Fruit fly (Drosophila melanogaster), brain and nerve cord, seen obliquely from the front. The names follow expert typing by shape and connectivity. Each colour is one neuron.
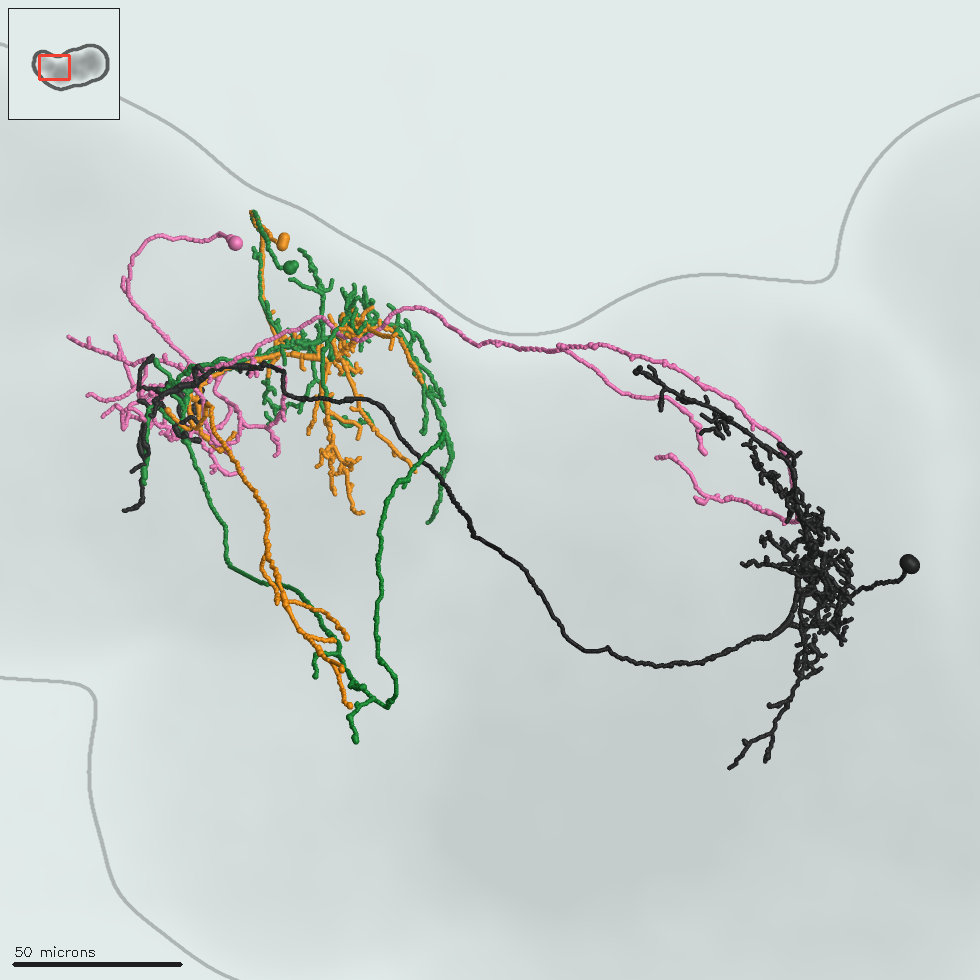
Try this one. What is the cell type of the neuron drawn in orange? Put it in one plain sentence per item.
The cell type is IN19B091.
